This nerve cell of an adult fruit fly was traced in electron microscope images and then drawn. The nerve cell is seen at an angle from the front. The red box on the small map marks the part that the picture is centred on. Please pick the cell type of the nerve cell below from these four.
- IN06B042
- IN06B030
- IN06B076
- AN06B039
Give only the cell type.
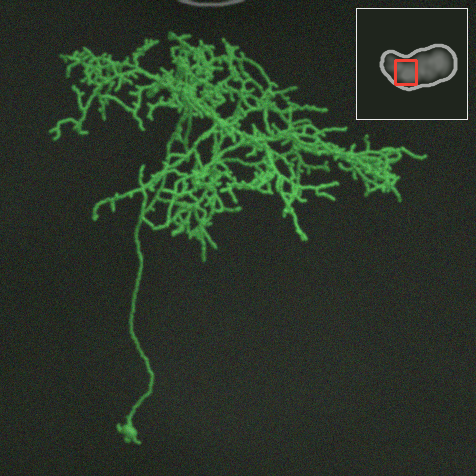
IN06B042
